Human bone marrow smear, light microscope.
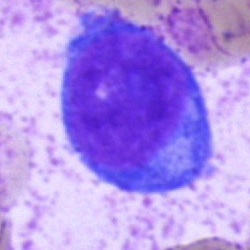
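Blast, the central cell of a stained human bone marrow smear. Cytoplasm deep blue. Paler cytoplasmic patch beside the nucleus, lower right. Single pale spot in the upper left part of the nucleus. Small bulge projecting from the upper cell edge.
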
